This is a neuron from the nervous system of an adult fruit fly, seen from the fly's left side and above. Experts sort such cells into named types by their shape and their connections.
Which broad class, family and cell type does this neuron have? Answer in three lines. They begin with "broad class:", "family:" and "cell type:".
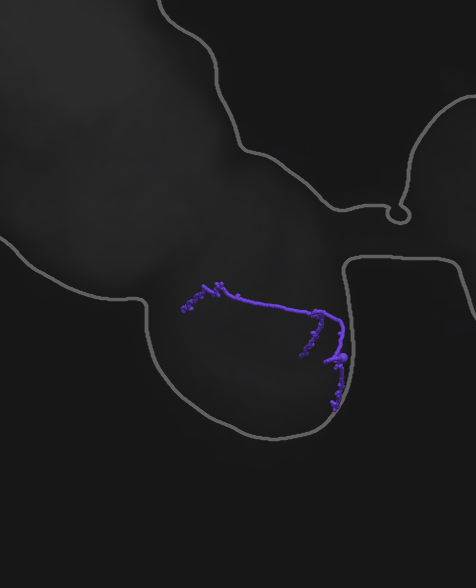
broad class: optic-lobe intrinsic neuron
family: TmY
cell type: TmY9a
